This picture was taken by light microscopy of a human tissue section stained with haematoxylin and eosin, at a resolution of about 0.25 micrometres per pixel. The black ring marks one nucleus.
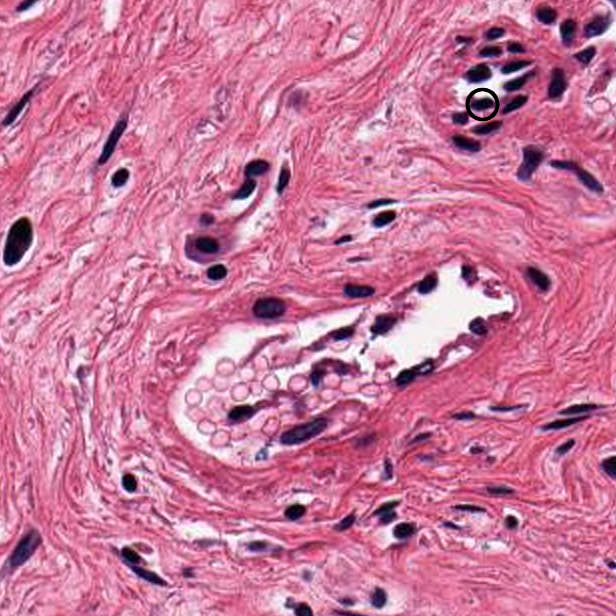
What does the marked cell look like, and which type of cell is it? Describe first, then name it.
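The nucleus is small, dark and evenly stained, oval to elongated, and about the same size as the nuclei packed around it. The nucleus lies right at the edge of a small, narrow white lumen, with its long axis following that edge. Almost no cytoplasm is visible around the nucleus; only a thin pink rim that does not stand apart from the surrounding pink. This is an endothelial cell.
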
